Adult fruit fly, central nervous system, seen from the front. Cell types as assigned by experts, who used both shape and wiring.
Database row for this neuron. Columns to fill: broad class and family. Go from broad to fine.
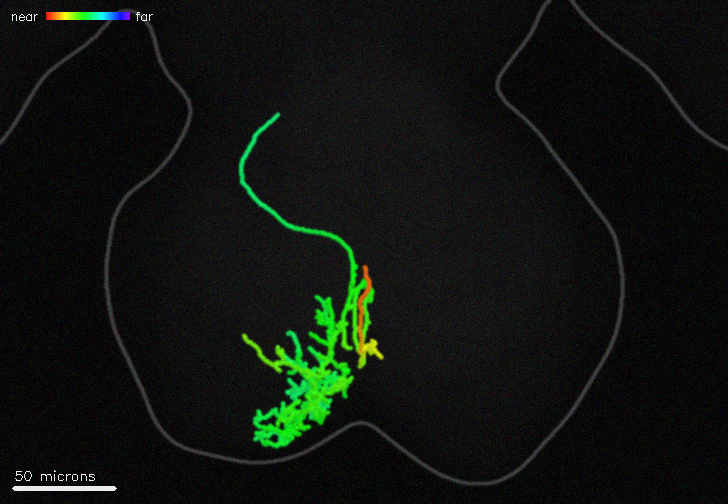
nerve-cord intrinsic neuron; hemilineage 23B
